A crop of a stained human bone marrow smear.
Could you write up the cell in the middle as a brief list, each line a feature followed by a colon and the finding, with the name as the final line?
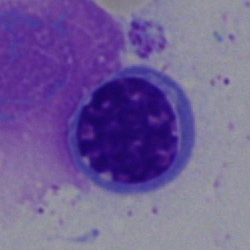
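Shape: round, smooth edge
Chromatin: coarse dark clumps, small paler patches between
Cytoplasm: blue; rim wider right of nucleus than left
Name: erythroblast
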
